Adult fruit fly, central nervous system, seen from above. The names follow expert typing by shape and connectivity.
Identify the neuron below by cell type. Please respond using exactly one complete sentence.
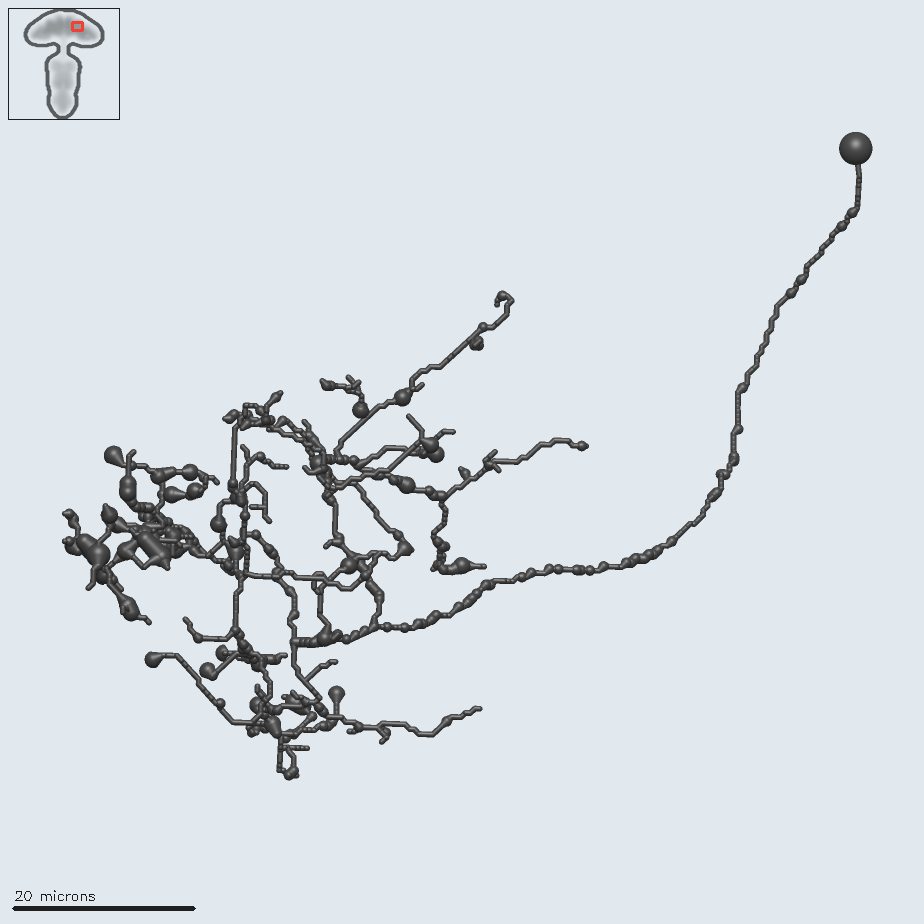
It is SLP178 that names the cell type of this neuron.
